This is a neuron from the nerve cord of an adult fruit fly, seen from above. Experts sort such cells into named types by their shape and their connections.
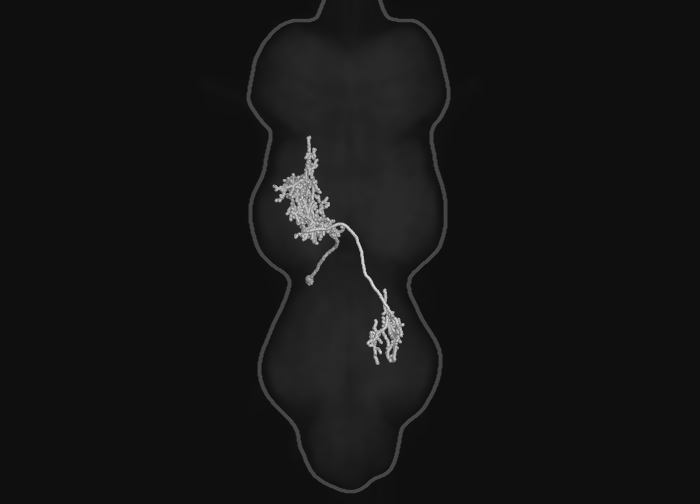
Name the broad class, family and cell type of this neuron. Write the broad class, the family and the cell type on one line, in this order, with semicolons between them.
nerve-cord intrinsic neuron; hemilineage 06A; IN06A028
